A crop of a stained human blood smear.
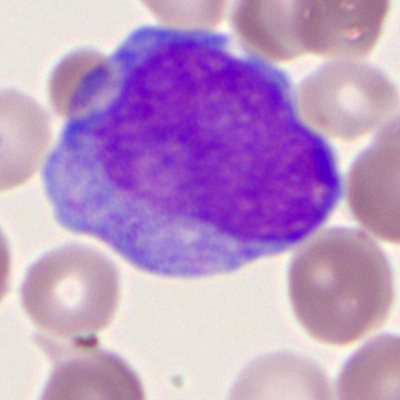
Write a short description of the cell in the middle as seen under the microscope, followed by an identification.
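Nucleus single, unlobed, occupying most of cell. Modest cytoplasmic rim, mostly at lower left of nucleus. Chromatin finely textured, no coarse dark clumps. Cell is a myeloblast.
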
